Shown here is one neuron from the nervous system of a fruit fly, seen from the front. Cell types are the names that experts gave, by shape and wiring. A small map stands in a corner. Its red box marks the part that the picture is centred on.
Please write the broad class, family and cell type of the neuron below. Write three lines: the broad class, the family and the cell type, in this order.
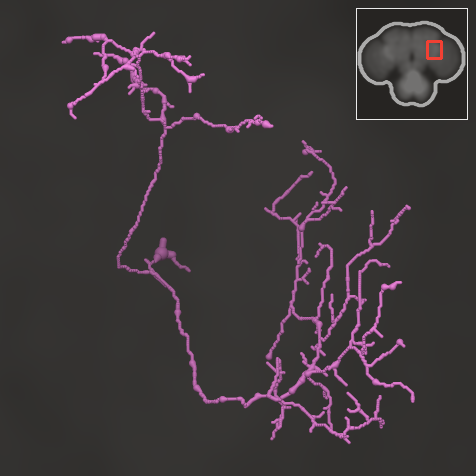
visual projection neuron
hemilineage VLPp&l1_lateral
LC44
